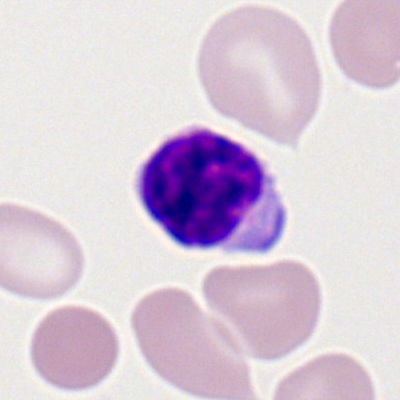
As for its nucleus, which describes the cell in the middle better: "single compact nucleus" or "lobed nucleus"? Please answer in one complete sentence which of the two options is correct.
In this cell, the nucleus forms one compact round, oval or kidney-shaped piece.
